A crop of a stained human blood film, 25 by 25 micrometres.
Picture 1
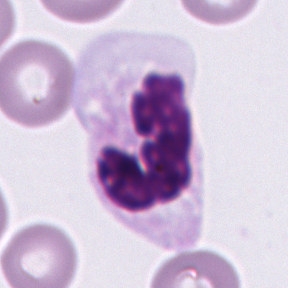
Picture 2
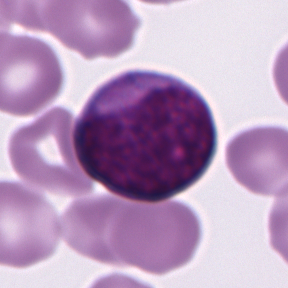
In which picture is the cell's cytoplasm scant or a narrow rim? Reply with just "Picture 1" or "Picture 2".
Picture 2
